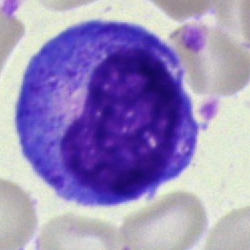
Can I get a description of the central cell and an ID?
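In this cell the nucleus lies off-centre toward the right and is indented on its left side. The cytoplasm is deep blue, with a paler zone beside the nucleus on its left. This is a promyelocyte.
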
